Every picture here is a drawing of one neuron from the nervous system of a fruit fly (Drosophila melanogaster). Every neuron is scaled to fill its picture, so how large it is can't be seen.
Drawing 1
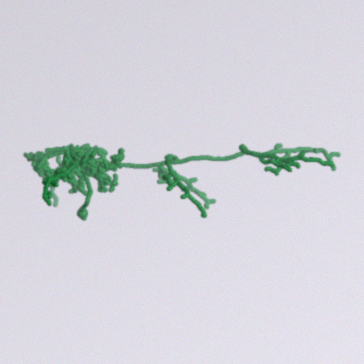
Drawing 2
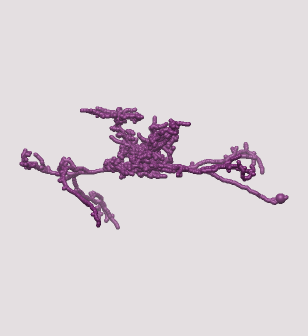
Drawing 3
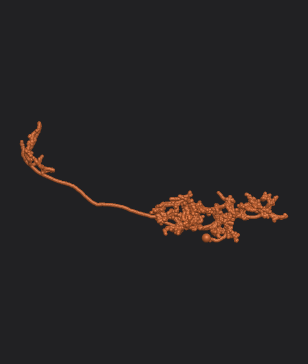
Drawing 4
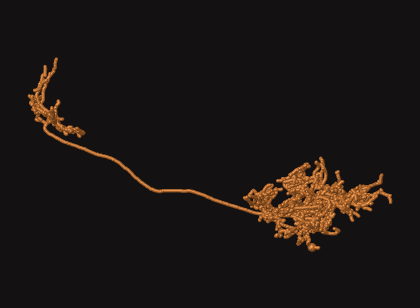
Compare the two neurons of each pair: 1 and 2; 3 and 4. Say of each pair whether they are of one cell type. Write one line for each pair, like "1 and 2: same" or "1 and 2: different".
1 and 2: same
3 and 4: same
